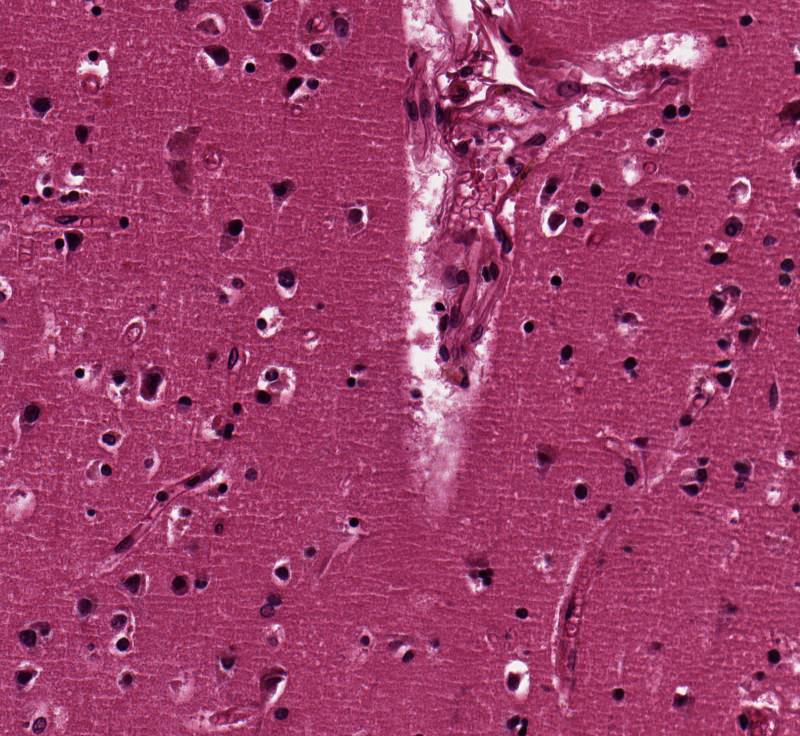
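Cerebral cortex, haematoxylin and eosin. A uniform pink, finely fibrillar background fills most of the field, with cells scattered singly and no organised units. Small, round, dark nuclei with little visible cytoplasm predominate, spread fairly evenly, many within clear empty halos. Among them lie a few larger cells with angular, triangular bodies and a tapering process.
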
